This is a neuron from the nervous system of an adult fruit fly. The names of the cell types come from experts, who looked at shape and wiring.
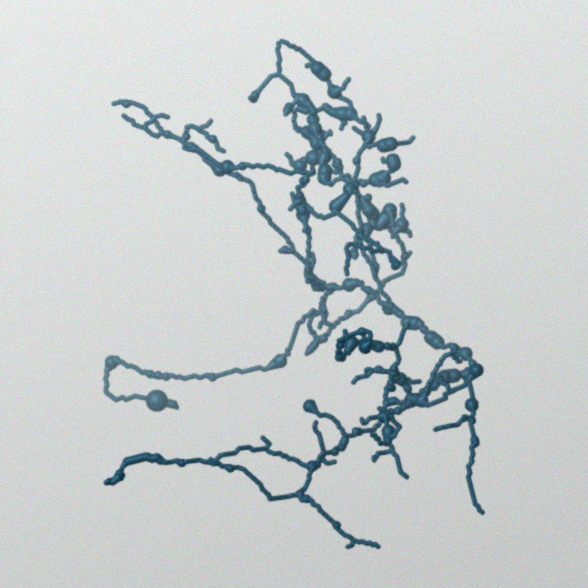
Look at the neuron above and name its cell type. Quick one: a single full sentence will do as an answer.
The cell type held by this neuron is CB4196.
